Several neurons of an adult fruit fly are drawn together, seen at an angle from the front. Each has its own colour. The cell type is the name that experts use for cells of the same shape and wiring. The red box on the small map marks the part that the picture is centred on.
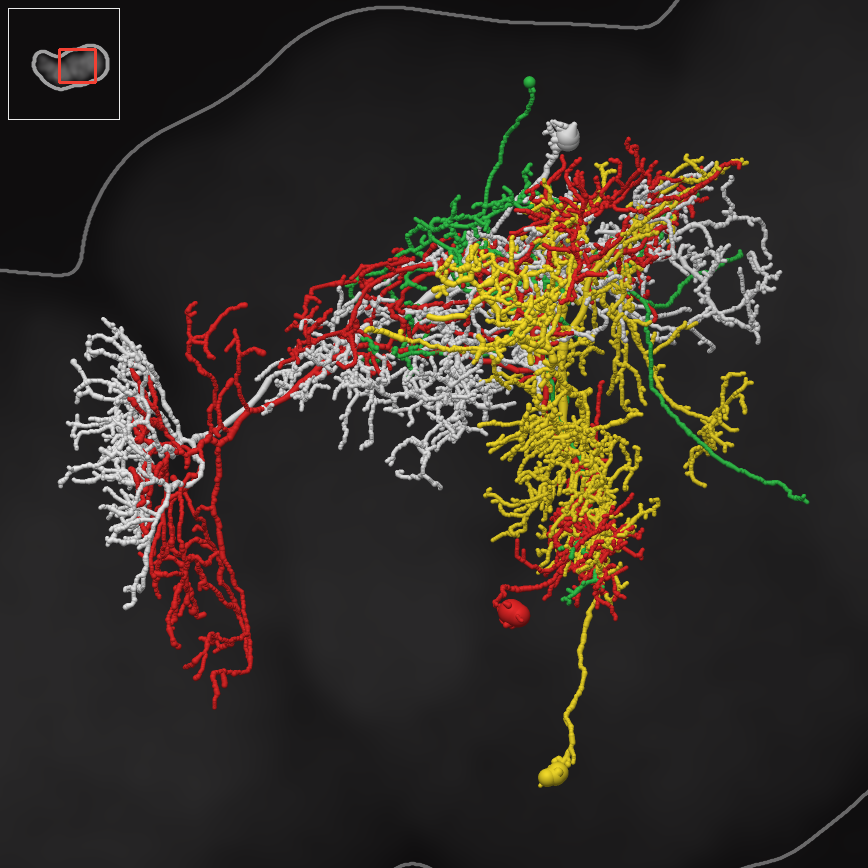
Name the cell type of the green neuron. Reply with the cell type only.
IB016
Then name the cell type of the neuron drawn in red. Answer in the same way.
LoVC4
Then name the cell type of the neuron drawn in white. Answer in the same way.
LoVC5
